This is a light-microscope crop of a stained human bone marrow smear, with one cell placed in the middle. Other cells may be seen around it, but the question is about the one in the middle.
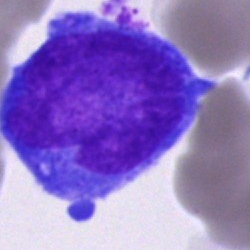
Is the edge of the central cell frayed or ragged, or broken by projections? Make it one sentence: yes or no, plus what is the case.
Yes, the outline of the cell is rough.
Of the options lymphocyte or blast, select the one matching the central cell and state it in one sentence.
At the middle of the frame sits a blast.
